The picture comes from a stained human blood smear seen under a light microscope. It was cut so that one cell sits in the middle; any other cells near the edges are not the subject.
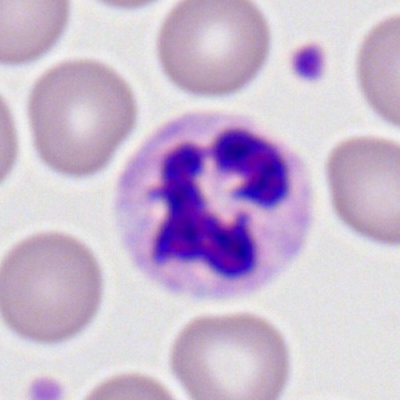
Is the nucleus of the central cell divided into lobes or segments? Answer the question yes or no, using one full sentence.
Yes, what this cell has is a nucleus split into segments.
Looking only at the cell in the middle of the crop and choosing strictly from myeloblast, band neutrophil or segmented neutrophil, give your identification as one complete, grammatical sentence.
The cell the crop is centered on is a segmented neutrophil.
